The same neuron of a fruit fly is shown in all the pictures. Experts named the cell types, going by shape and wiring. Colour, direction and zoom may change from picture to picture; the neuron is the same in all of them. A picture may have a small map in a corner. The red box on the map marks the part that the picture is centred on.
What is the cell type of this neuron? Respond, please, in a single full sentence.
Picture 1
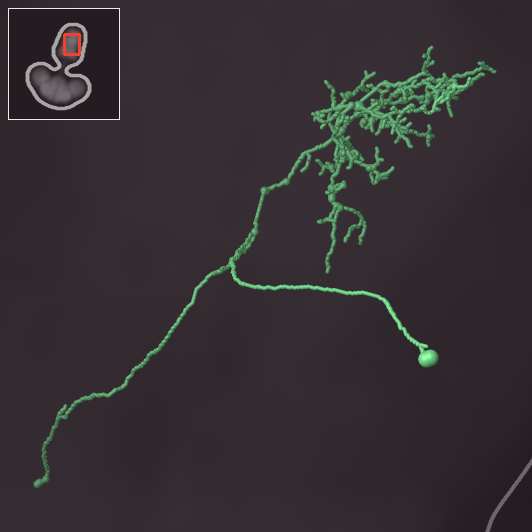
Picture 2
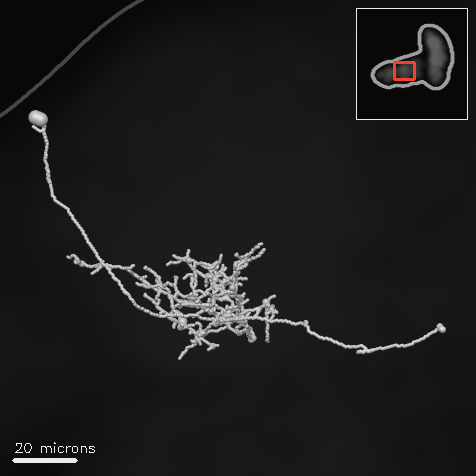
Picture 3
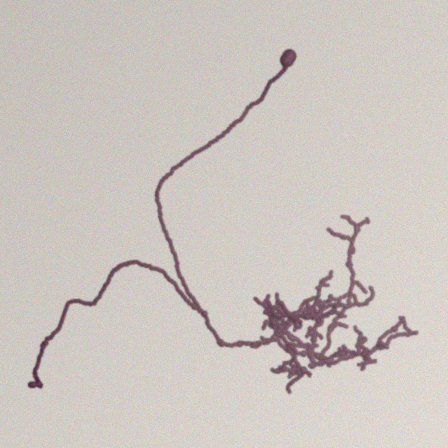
This neuron is given the cell type IN23B087.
